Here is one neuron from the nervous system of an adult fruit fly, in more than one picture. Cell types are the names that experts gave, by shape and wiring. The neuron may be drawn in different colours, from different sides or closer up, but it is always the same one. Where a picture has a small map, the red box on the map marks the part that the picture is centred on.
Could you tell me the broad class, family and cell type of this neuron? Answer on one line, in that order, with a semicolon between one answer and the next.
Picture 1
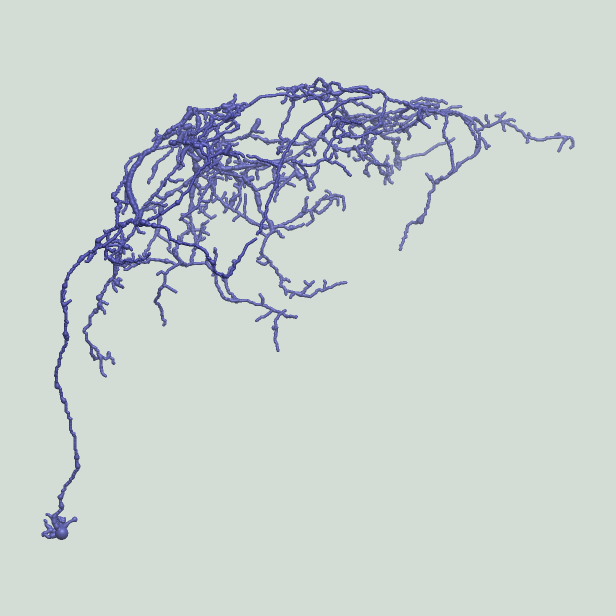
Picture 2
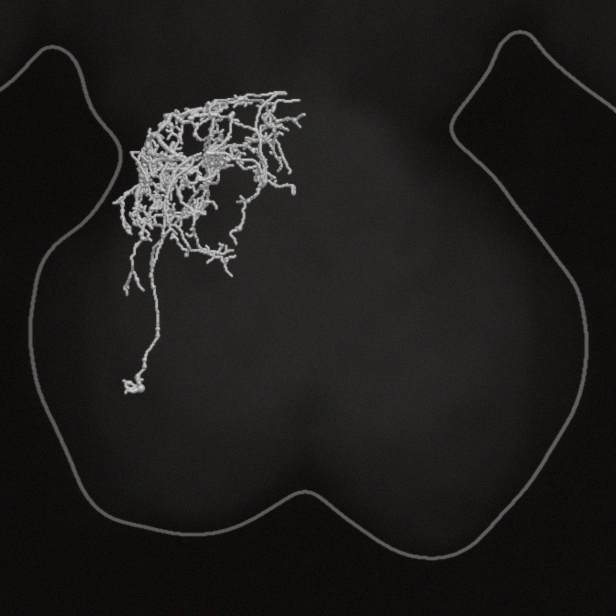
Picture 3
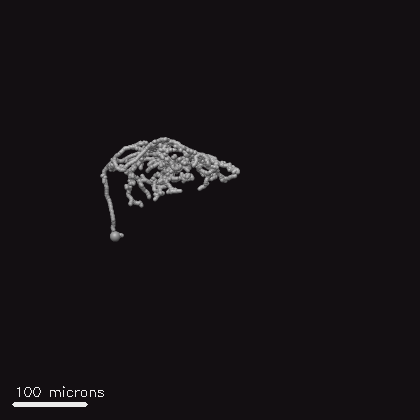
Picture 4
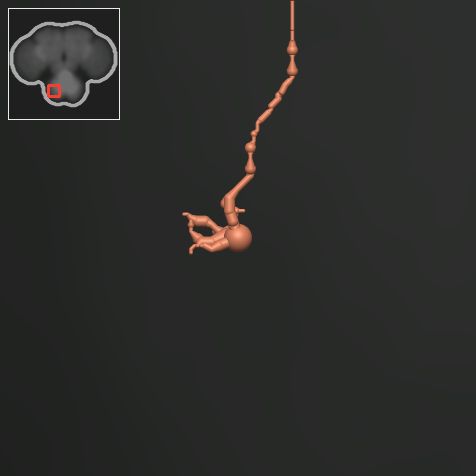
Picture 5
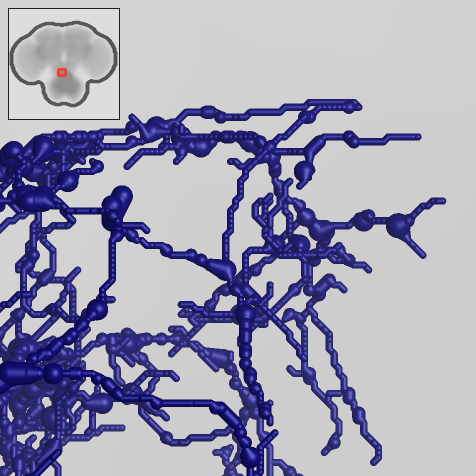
nerve-cord intrinsic neuron; hemilineage 12A; IN12A018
